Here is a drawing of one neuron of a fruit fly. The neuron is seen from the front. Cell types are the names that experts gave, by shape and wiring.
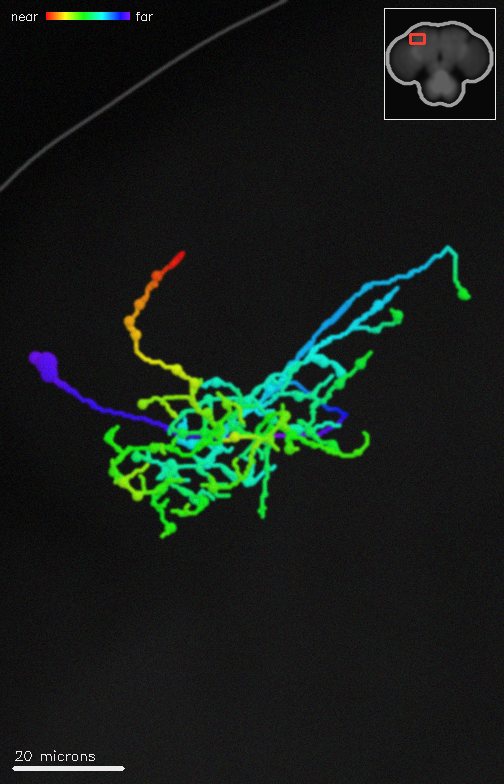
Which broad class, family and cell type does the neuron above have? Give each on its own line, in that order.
central-brain intrinsic neuron
hemilineage SLPp&v1_posterior
CB1874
